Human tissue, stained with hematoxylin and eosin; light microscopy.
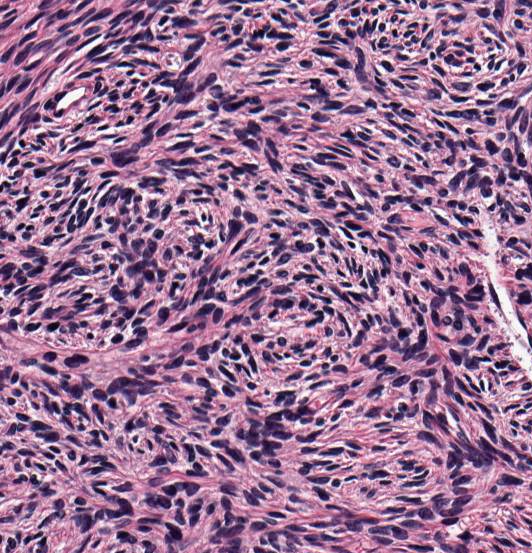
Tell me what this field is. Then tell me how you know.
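Field: ovarian cortex. Spindle cells throughout, in short interlacing fascicles running many ways. Whorl of curving cells, upper right corner.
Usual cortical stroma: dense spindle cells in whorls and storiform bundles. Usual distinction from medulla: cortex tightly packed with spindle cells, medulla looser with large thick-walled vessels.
Cytoplasm scant, pale pink; borders indistinct. No epithelium or glands.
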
